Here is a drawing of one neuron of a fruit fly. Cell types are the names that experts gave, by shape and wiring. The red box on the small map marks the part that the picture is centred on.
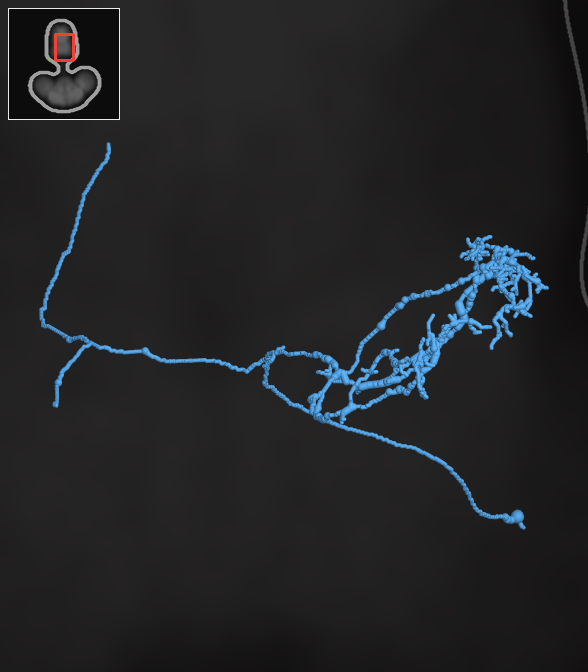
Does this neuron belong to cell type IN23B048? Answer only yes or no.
yes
